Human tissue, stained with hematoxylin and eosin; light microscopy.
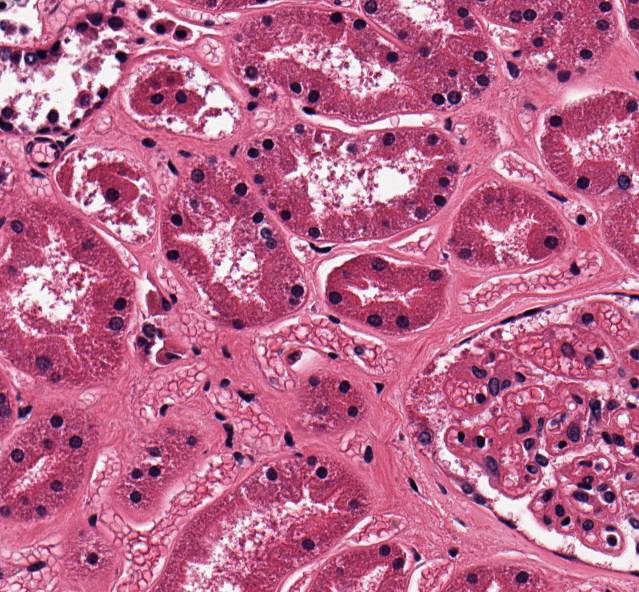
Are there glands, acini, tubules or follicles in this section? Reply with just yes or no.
Yes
